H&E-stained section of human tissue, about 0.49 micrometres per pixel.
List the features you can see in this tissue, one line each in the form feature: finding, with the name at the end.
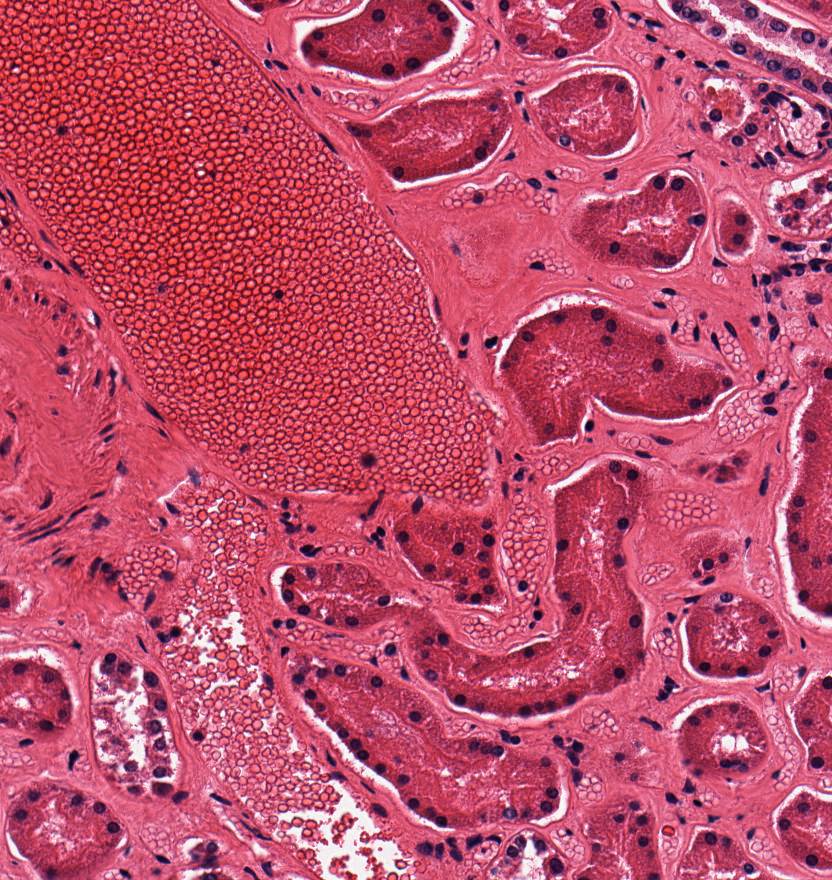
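Second vessel: below the large vessel, lower left; loosely scattered red blood cells, clear gaps between
Tubules: right half, closely set, winding, cut in various planes
Lining: single cell layer, abundant pink granular cytoplasm
Nuclei: round, dark, single row toward cell bases
Name: renal cortex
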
